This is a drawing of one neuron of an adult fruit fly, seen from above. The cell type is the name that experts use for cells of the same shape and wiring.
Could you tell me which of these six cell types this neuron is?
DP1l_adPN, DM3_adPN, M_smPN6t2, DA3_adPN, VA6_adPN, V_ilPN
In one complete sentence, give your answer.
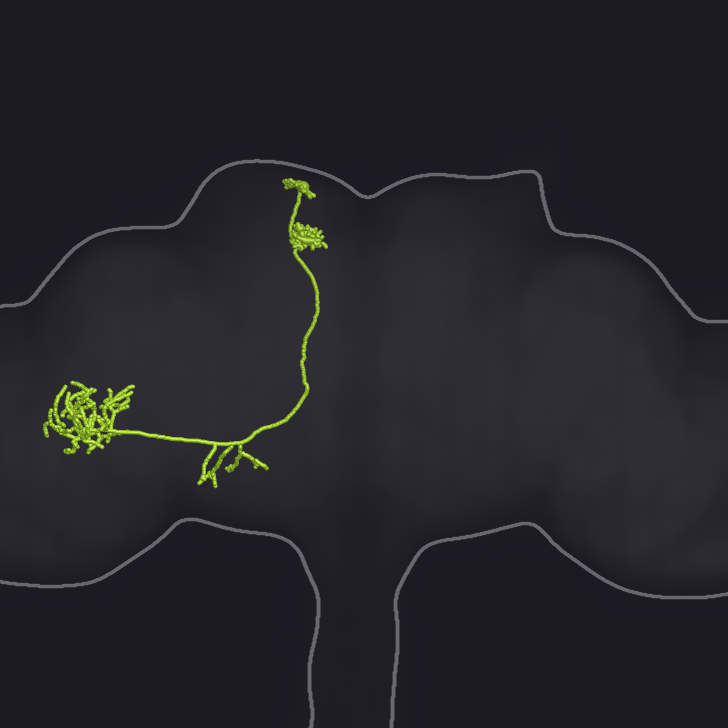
Belonging to the cell type DM3_adPN is this neuron.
